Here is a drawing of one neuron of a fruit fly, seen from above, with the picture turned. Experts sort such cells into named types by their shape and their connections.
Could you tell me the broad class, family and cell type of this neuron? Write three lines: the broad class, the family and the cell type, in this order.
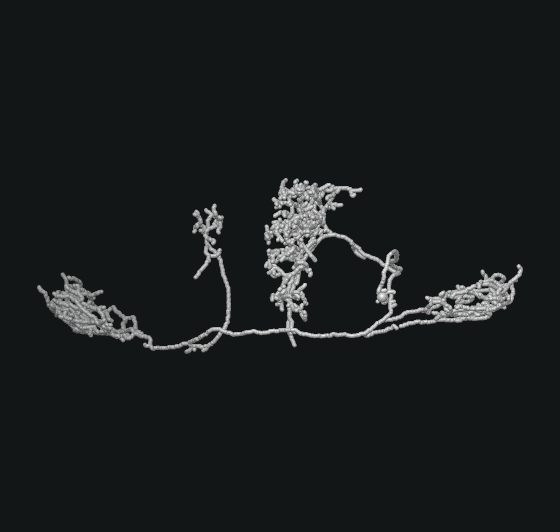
central-brain intrinsic neuron
PAL
PAL03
